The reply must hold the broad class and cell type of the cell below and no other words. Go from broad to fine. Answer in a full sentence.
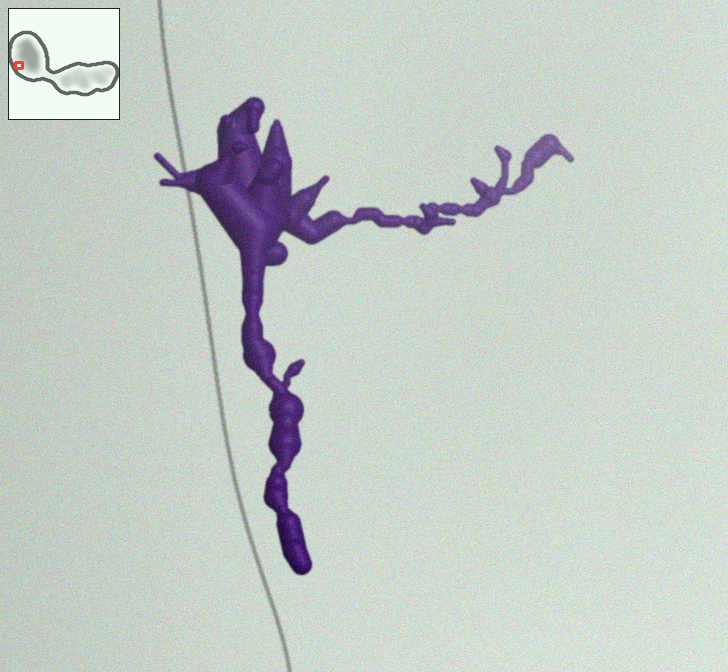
A motor neuron of the brain, type CEM.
